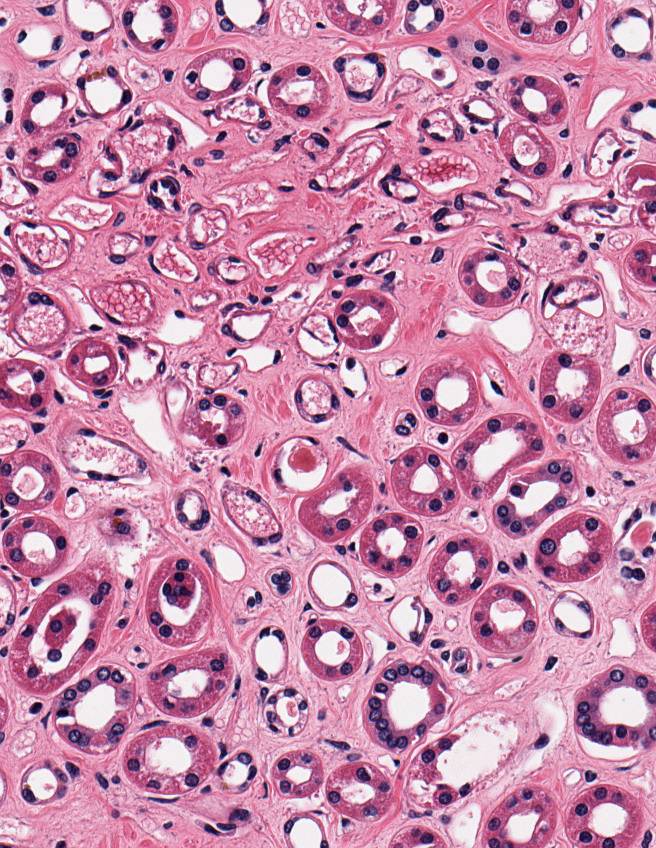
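Renal medulla, haematoxylin and eosin. Closely packed round to oval tubular cross-sections in pink fibrous stroma fill the field. Each tubule lined by a single layer of cuboidal cells; nuclei round, dark purple. Lower half and right side: lining cytoplasm pink, granular.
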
